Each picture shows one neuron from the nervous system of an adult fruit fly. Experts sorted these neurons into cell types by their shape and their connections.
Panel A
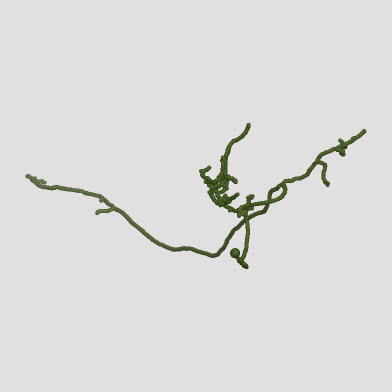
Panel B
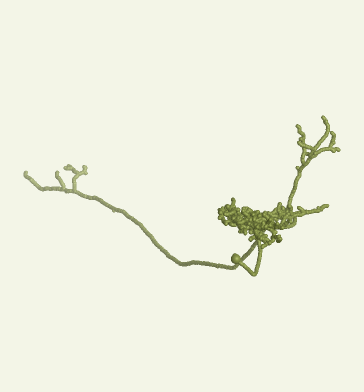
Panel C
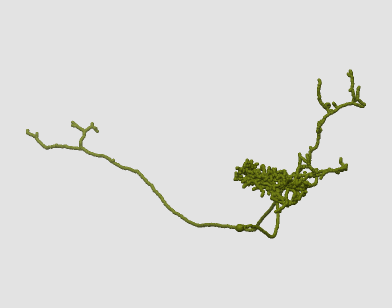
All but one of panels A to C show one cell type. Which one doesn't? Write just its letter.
A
